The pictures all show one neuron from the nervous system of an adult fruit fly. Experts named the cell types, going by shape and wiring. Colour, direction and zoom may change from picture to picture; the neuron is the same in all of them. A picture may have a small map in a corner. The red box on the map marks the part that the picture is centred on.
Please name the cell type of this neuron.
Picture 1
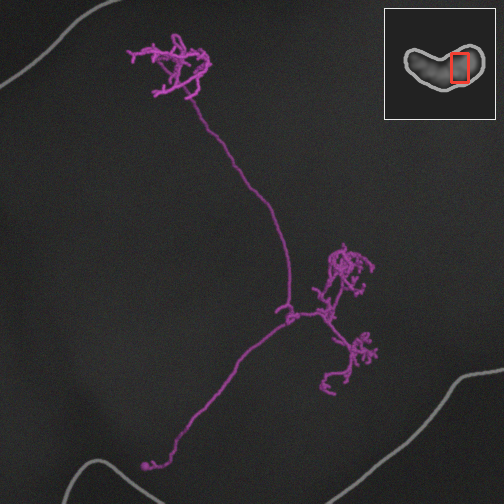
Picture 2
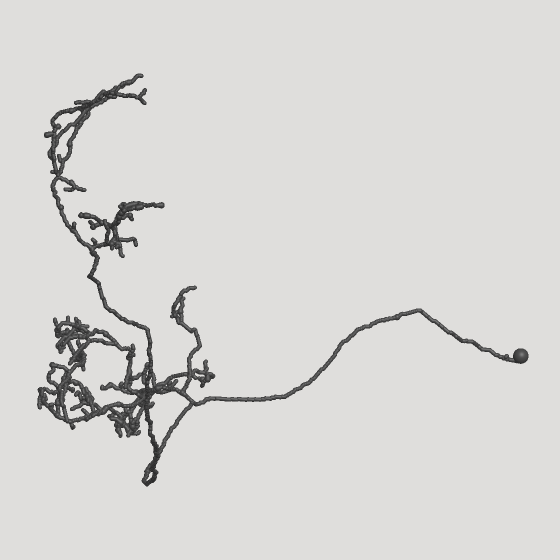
M_lvPNm33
